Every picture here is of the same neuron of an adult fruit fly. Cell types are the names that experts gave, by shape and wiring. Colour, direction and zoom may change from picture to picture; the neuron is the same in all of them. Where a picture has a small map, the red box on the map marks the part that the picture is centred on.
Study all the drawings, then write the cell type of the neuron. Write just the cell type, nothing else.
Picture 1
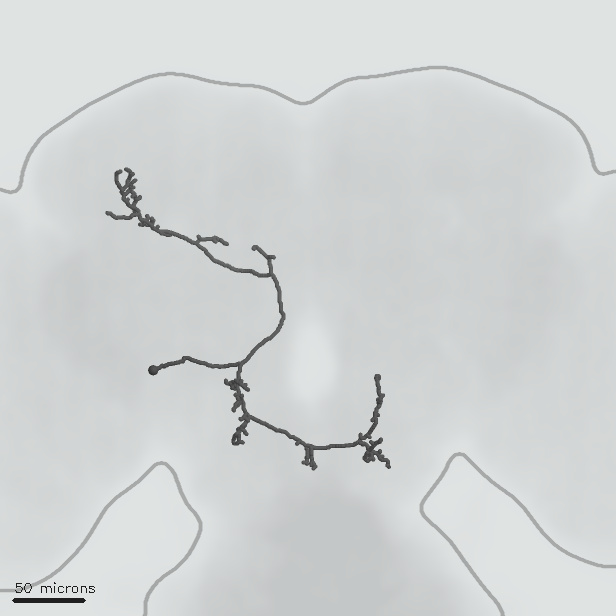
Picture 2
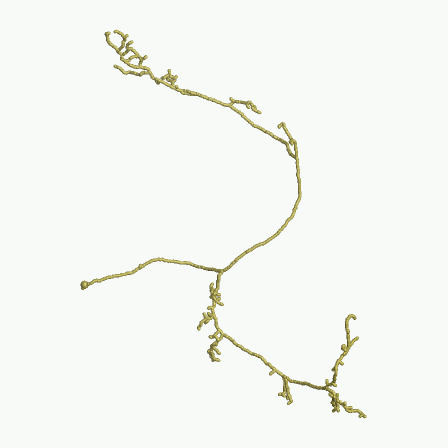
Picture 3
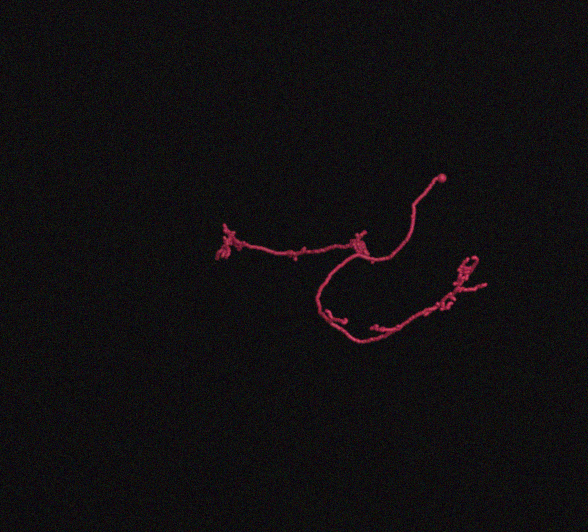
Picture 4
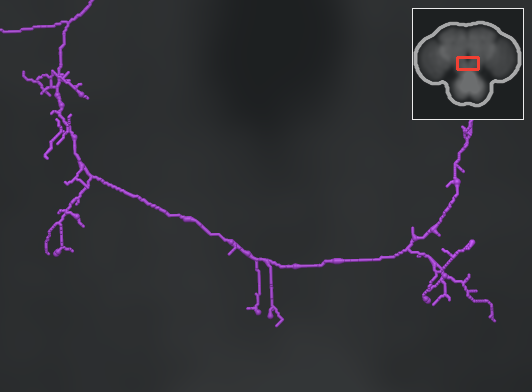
CB4190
